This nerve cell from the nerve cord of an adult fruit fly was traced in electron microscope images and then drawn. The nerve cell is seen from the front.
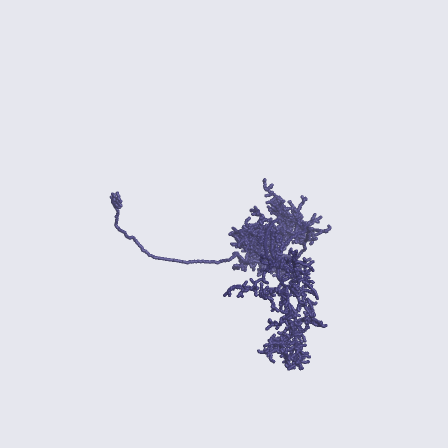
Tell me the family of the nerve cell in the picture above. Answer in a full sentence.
The family is hemilineage 09B.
